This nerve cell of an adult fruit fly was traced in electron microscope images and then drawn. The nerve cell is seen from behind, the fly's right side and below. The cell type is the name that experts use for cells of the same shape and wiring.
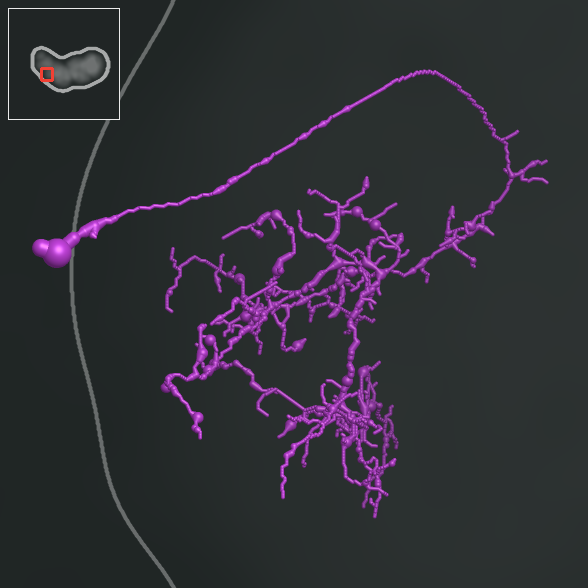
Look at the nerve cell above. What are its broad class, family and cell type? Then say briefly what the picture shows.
This is a nerve-cord intrinsic neuron. Its family is hemilineage 21A. The cell type is IN21A074. The cell body can be seen on the left of the picture. Dozens of branch ends can be seen.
